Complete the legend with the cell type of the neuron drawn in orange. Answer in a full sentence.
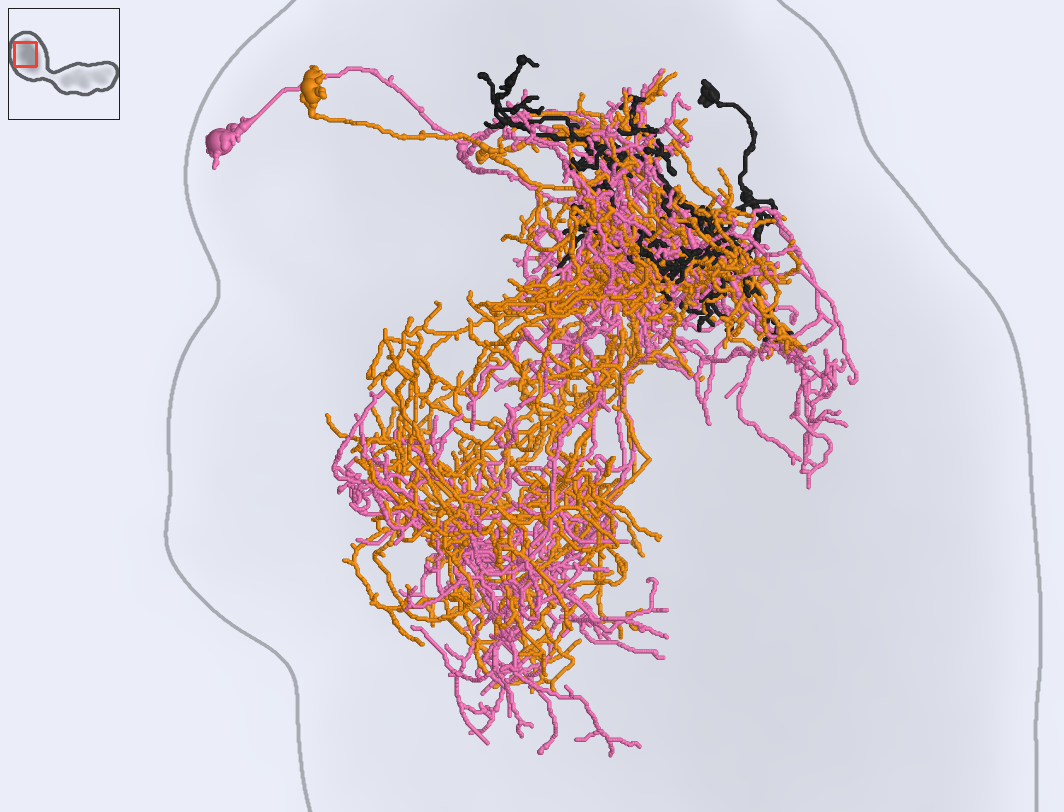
The cell type is OA-ASM3.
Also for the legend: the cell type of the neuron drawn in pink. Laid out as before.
The cell type is OA-ASM2.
